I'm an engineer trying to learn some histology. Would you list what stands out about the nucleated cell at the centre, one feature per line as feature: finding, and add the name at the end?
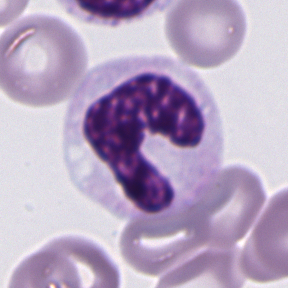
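Outline: round and smooth
Nucleus: curved, its hollow opening toward the right
Nucleoli: none visible
Cytoplasm: pale lilac-pink
Name: band neutrophil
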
